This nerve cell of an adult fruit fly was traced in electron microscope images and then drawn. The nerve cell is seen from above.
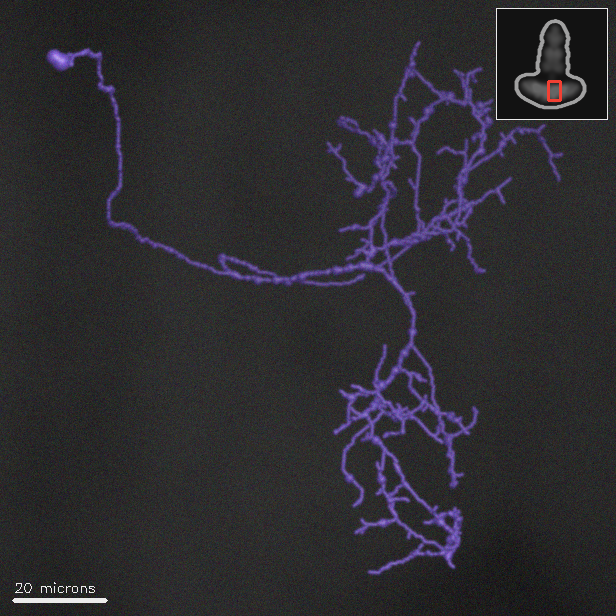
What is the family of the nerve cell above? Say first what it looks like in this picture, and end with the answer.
The cell body is at the upper left of the picture. By the scale bar it is about 120 microns tall in this view. The picture shows dozens of branch ends. Its broad class is central-brain intrinsic neuron. Its family is hemilineage DM1_antero_ventral.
